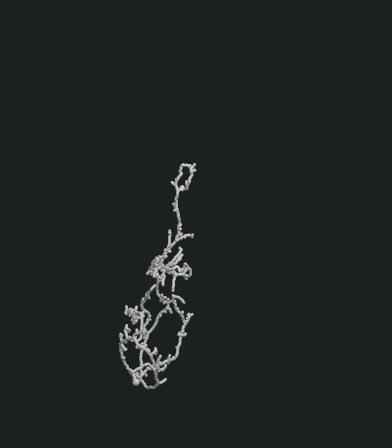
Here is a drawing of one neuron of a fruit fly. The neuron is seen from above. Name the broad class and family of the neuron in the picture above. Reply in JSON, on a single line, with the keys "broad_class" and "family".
{"broad_class": "nerve-cord intrinsic neuron", "family": "hemilineage 19A"}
